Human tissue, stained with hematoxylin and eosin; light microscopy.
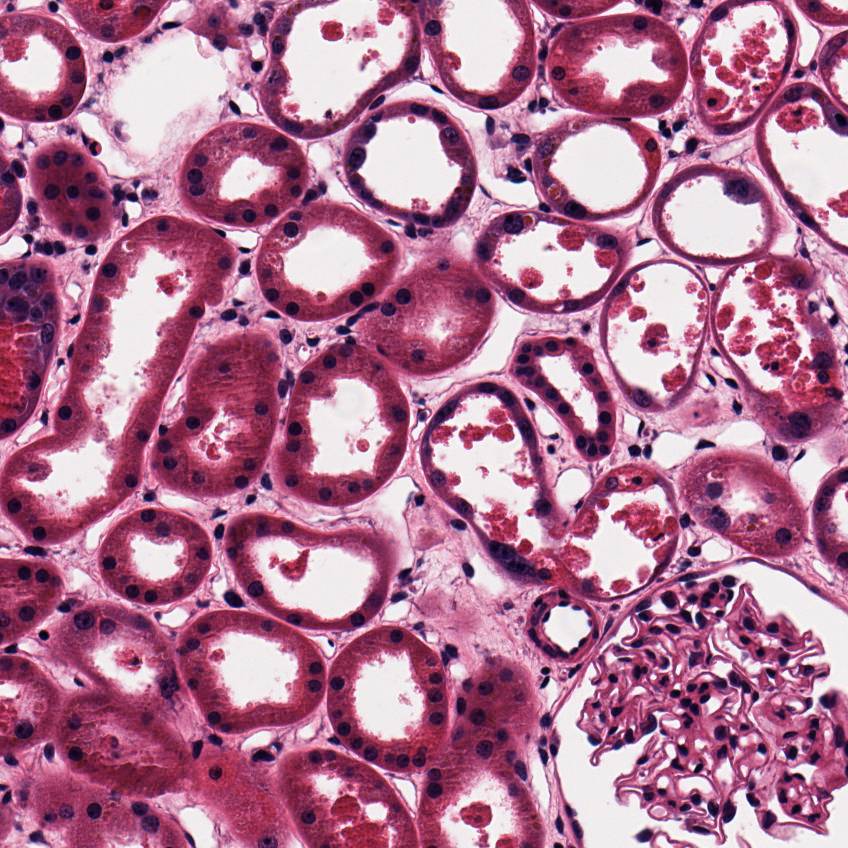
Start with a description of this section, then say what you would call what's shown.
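Field: closely packed tubules, mostly round to oval in cross section. Lining: mostly a single layer of cuboidal cells, pink granular cytoplasm, round dark nuclei. Right-side tubules: thinner, flatter linings than left-side ones. Lower right corner: glomerulus with lobulated capillary tuft. Tissue: renal cortex.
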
